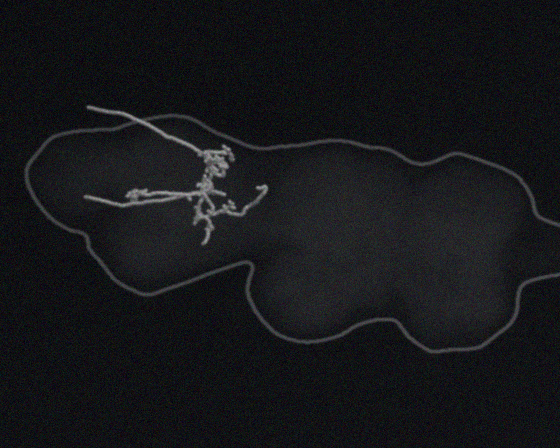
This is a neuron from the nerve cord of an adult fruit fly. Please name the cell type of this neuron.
EN00B025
